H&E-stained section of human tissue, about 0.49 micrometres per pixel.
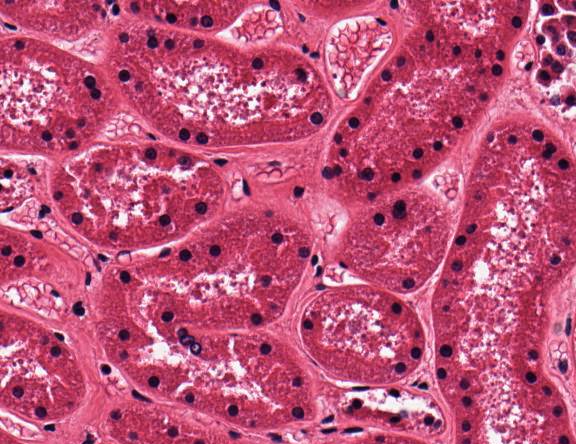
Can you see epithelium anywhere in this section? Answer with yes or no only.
Yes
